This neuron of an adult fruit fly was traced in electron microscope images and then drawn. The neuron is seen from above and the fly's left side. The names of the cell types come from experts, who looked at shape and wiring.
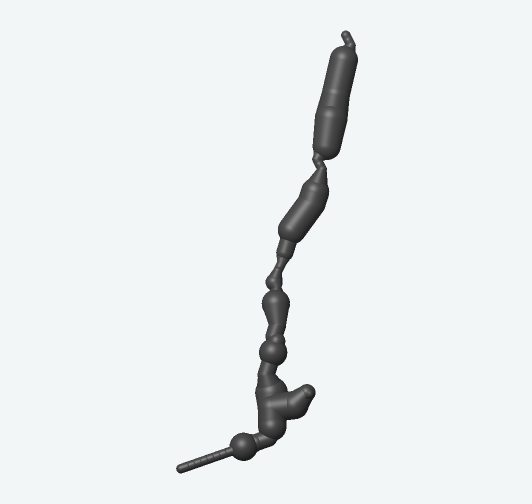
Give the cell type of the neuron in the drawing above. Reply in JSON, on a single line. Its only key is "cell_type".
{"cell_type": "R8p"}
